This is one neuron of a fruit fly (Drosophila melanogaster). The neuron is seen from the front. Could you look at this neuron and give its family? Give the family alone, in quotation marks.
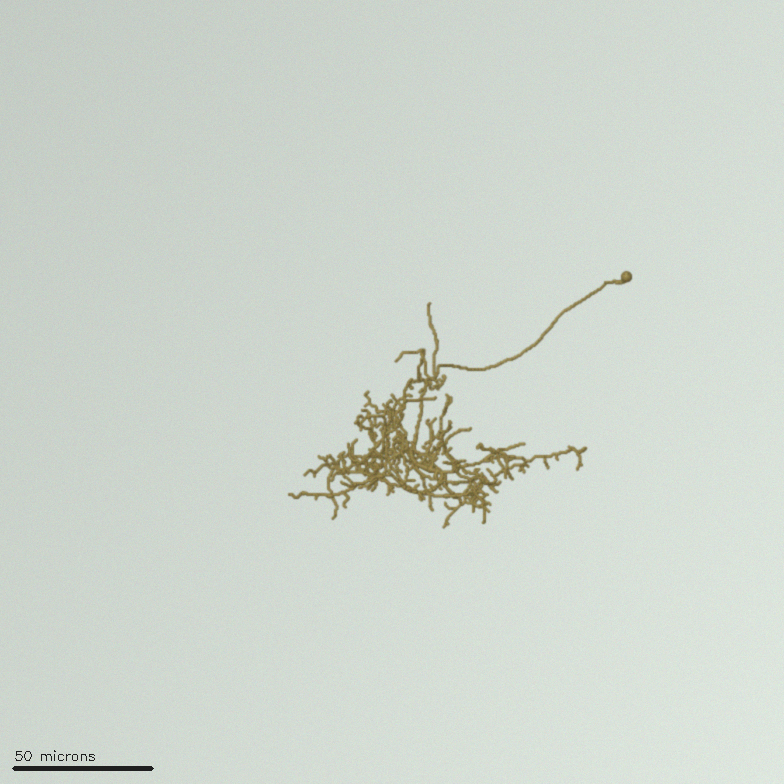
"hemilineage 11A"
